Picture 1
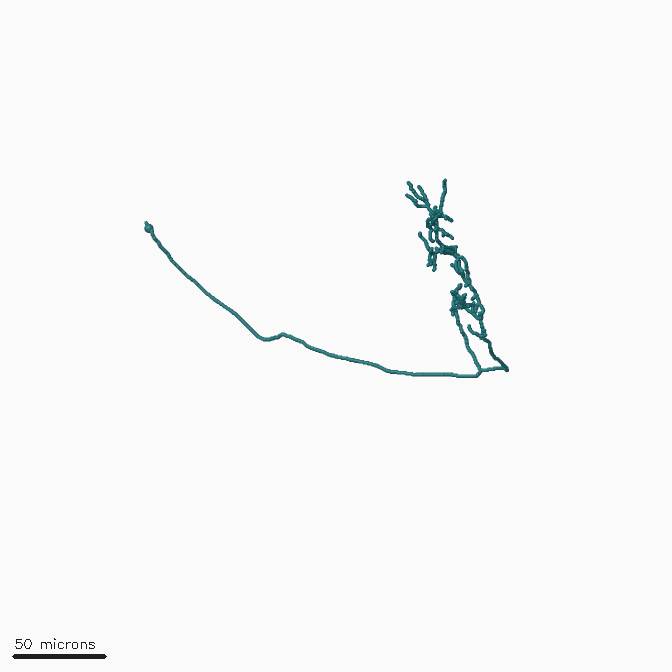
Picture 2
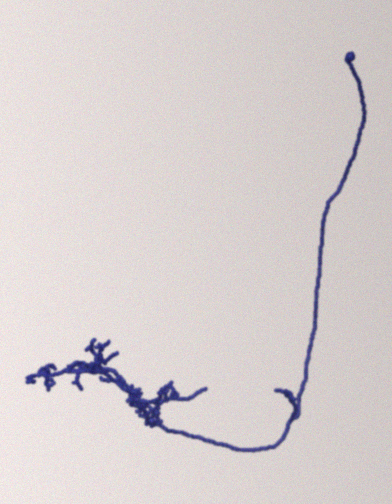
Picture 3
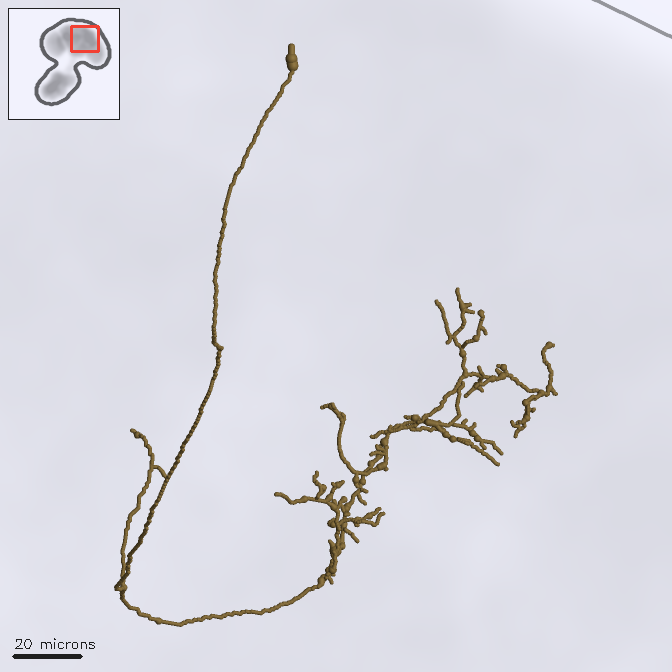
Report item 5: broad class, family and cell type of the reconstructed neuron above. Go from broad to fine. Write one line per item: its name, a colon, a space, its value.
broad class: central-brain intrinsic neuron
family: hemilineage WEDd2
cell type: CB0142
